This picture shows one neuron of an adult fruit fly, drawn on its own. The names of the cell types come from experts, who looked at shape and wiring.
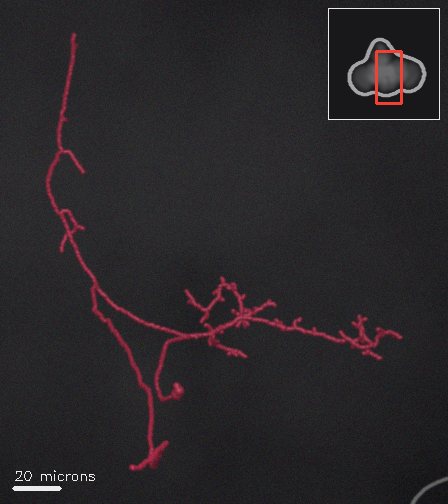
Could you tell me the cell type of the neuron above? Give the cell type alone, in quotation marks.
"AN10B031"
